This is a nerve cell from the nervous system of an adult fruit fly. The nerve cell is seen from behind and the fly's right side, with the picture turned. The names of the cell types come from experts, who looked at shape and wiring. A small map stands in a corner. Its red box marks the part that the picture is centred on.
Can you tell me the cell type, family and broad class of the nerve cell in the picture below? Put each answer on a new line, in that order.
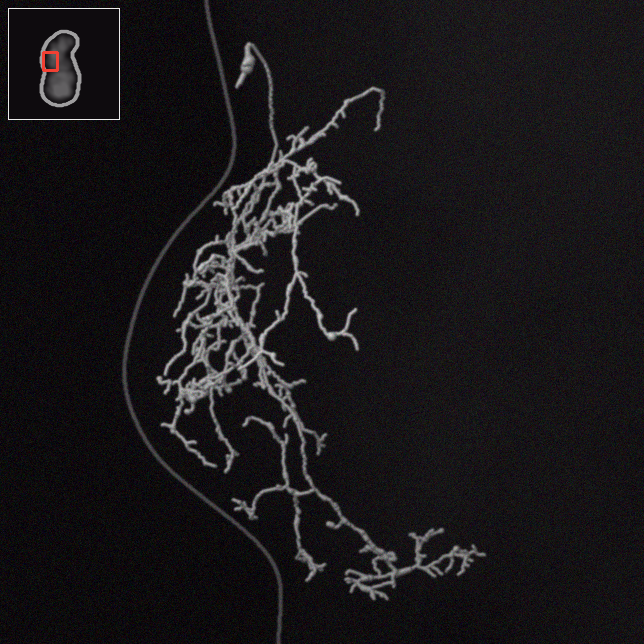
IN13B027
hemilineage 13B
nerve-cord intrinsic neuron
